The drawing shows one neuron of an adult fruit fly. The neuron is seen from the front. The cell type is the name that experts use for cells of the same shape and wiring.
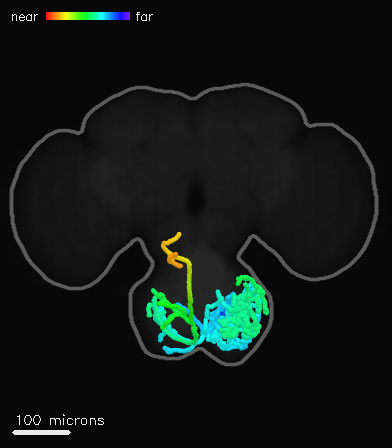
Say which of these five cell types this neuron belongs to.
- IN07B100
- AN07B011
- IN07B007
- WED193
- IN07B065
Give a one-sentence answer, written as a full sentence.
This neuron is a member of the AN07B011 cell type.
